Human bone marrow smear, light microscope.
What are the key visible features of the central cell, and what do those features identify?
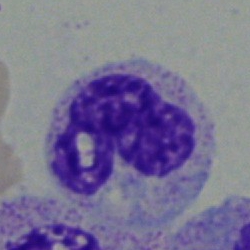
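The nucleus is folded, with a notch opening toward the bottom of the cell. A pale clear space lies within its left part. The cytoplasm is pale grey-blue, with fine lilac granules scattered through it. The cell is a segmented neutrophil.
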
